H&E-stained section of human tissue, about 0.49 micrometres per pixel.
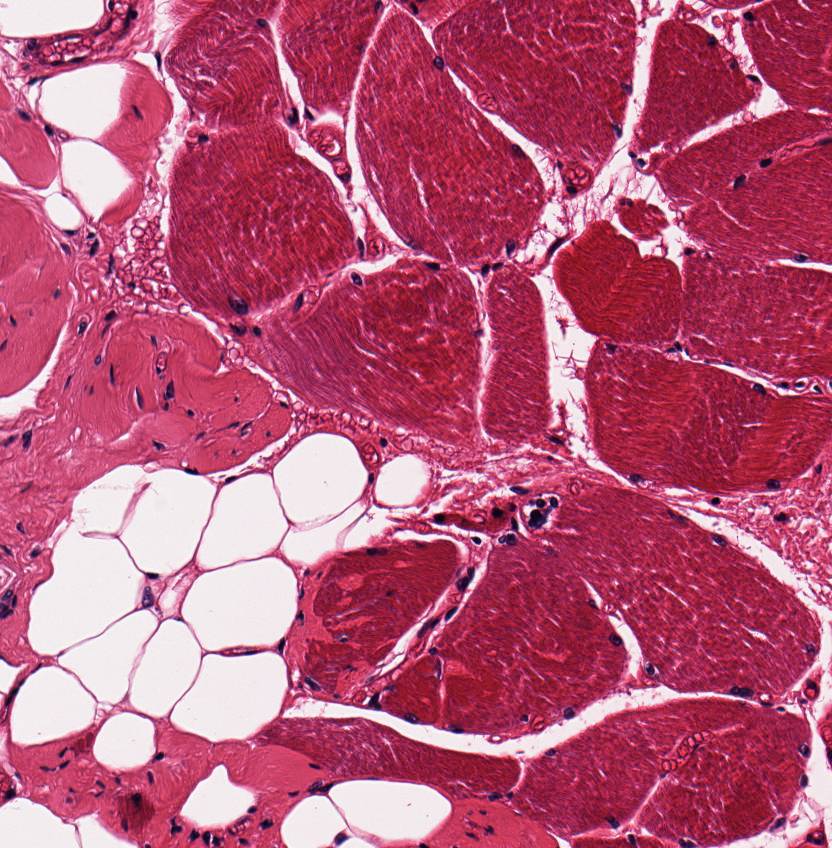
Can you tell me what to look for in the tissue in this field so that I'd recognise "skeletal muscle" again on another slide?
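Consistent with skeletal muscle: most of the field is large, angular, deep red fibres cut across or obliquely and grouped into bundles.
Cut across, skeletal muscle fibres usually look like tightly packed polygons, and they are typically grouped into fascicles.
Also seen: dark, flattened fibre nuclei at the fibre edges. Small capillaries holding red blood cells in the thin tissue between fibres. Pale pink fibrous connective tissue between bundles, widest on the left.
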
